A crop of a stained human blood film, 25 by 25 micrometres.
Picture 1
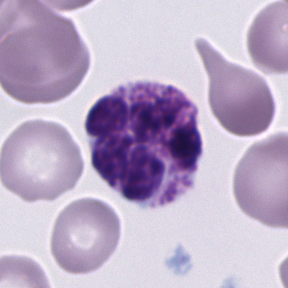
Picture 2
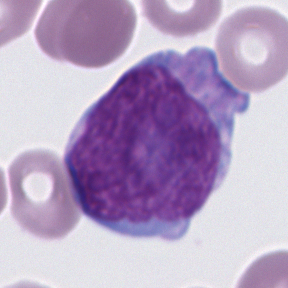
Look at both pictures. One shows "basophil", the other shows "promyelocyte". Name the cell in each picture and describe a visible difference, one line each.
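Picture 1 shows a basophil: The nucleus is divided into several lobes clustered together.
Picture 2 shows a promyelocyte: The nucleus is a single rounded mass without lobes.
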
